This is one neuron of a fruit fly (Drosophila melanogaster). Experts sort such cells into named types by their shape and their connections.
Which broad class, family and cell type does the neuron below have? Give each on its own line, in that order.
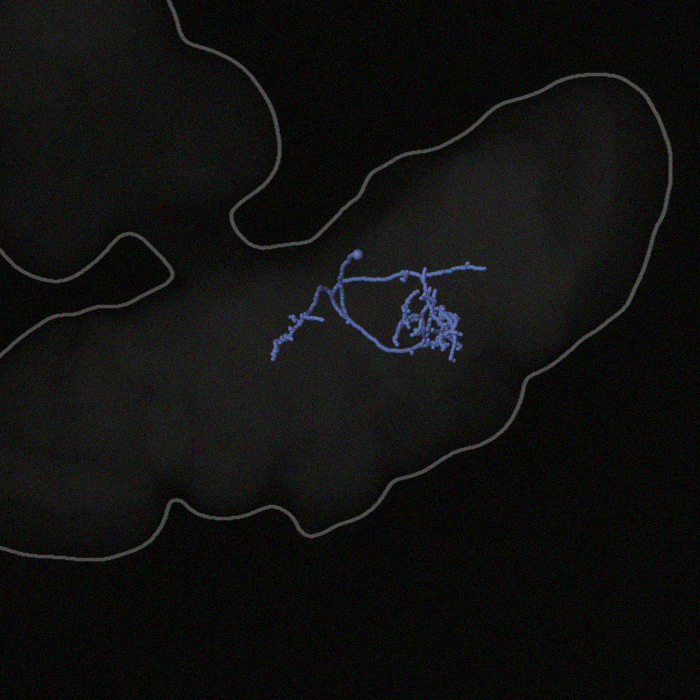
central-brain intrinsic neuron
hemilineage DM1_antero_dorsal
CRE095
